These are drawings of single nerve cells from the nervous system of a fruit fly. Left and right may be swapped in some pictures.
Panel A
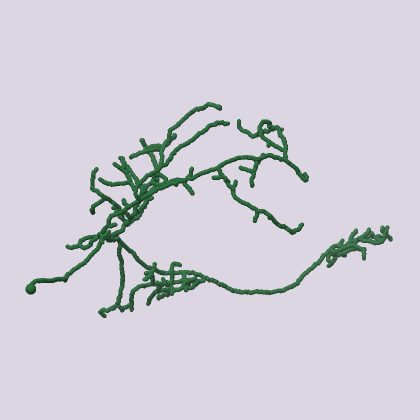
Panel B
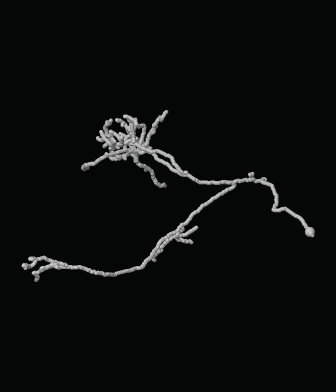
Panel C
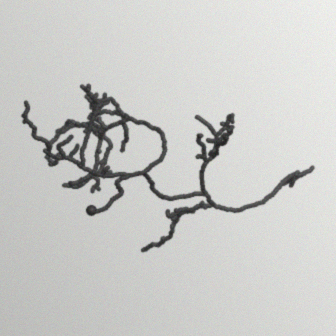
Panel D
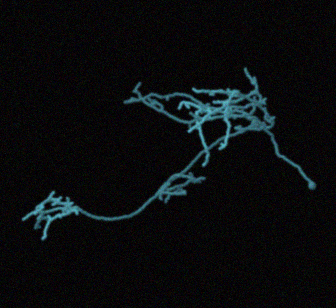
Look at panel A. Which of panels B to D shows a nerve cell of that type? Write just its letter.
D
